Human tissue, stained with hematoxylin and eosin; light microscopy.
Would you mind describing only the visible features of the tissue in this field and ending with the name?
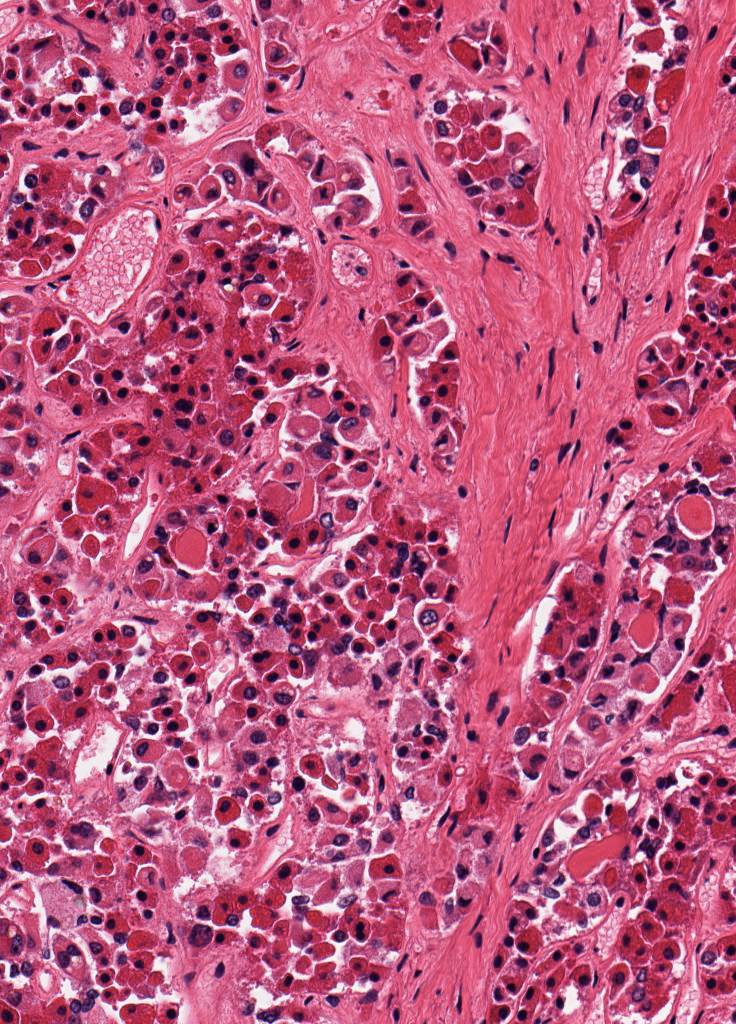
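I see cell nests and clusters, split by thin pink fibrous strands, across most of the field. Most cells have abundant, granular, deep red cytoplasm. Some nests, as on the right, hold round, smooth, homogeneous pink globules. Upper left, a rounded space: pale, lacy, foamy material. Pituitary.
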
